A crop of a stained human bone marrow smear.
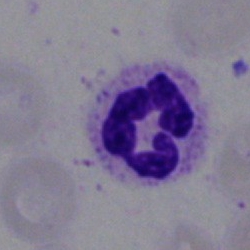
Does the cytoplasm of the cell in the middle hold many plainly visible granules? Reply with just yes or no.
Yes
